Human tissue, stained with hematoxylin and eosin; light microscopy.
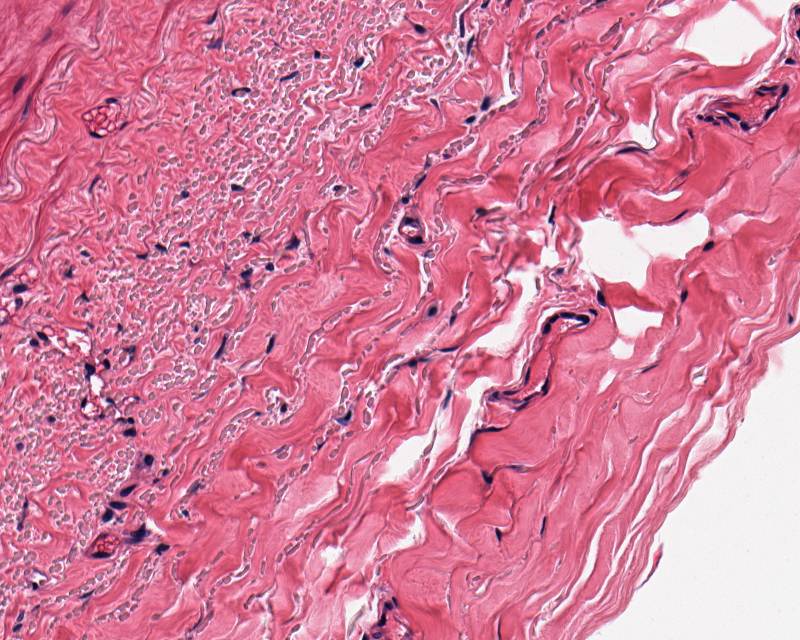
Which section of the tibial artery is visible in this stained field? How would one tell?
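That's the tunica adventitia. The deciding thing is the field of dense, wavy, eosinophilic collagen bundles with sparse fibroblasts between them, their nuclei elongated, dark and spindle-shaped.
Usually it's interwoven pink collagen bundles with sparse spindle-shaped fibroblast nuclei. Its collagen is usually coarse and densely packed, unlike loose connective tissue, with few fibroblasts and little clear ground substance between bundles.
Otherwise there's a small capillary with red cells near the upper left corner, and no epithelium anywhere.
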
